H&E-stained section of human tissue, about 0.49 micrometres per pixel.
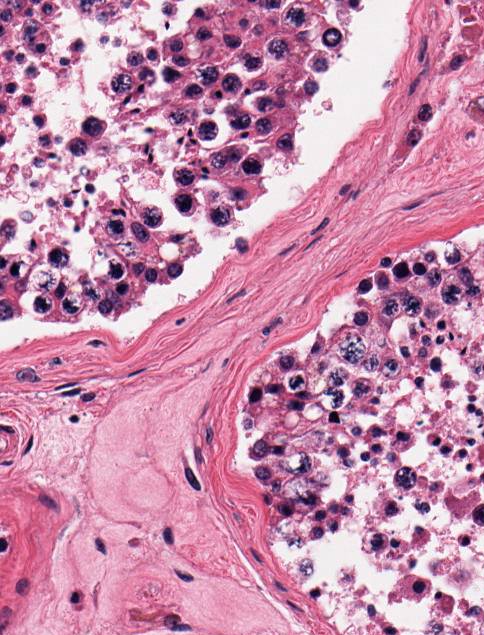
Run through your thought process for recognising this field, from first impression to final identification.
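This is seminiferous tubule, in two cell-filled units at upper left and lower right, divided by a diagonal fibrous band. Their cells lie loosely and separately, with clear spaces between them rather than orderly layers. Many are round with round dark nuclei, several with coarse clumped chromatin.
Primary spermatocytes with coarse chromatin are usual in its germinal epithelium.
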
